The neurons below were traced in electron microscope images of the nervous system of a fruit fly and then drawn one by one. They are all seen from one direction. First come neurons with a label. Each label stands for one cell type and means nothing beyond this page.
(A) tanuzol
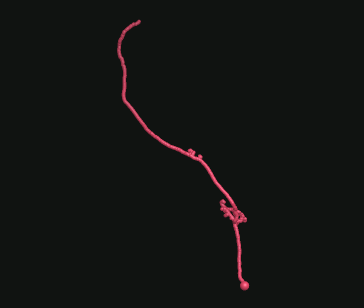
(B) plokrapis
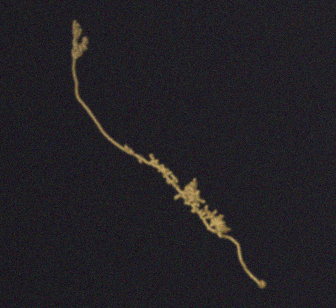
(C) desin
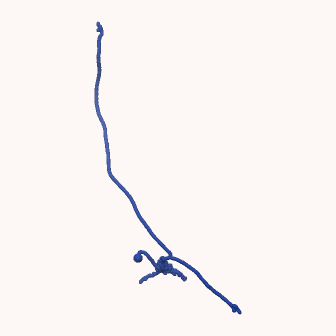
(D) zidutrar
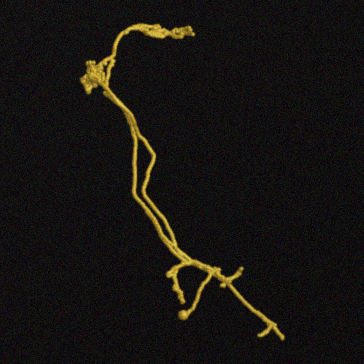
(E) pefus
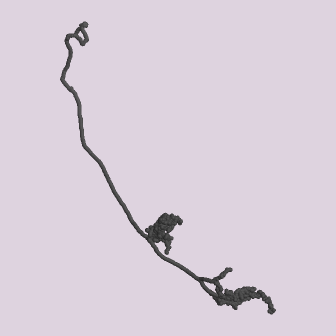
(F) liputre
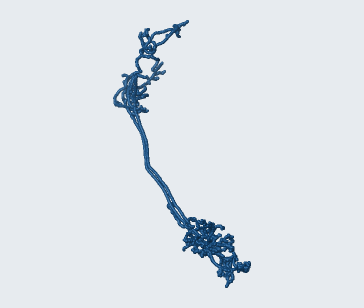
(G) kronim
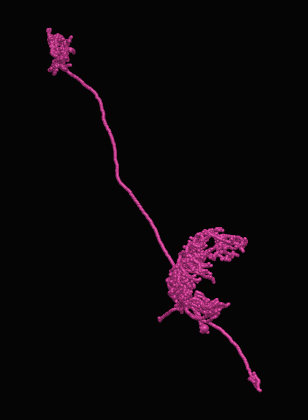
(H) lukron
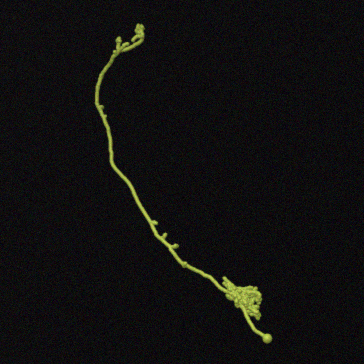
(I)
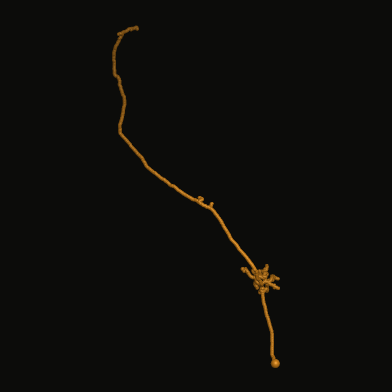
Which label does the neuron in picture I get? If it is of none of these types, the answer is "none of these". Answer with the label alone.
tanuzol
